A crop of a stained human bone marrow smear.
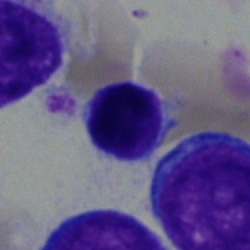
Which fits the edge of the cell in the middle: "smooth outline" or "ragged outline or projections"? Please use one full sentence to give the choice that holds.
The cell's outline is ragged or frayed, or has projections, blebs or tags.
